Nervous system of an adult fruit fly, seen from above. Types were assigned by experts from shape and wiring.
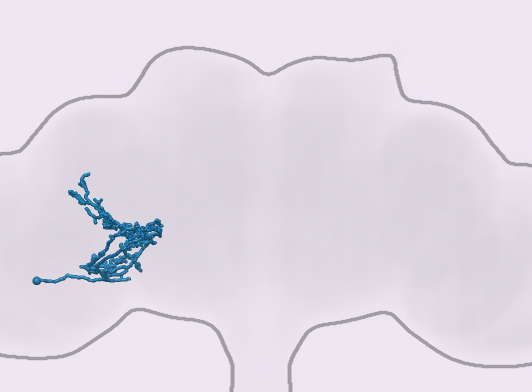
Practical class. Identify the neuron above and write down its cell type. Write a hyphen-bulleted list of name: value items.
- cell type: CB1551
